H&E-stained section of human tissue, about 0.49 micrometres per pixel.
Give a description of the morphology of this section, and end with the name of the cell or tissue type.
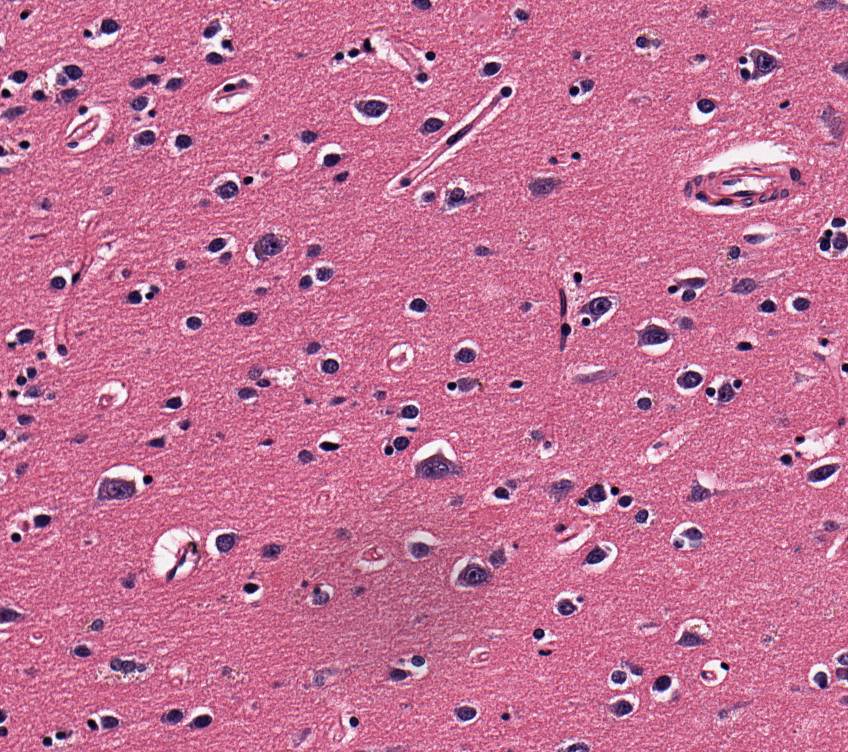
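Cells here lie singly, fairly evenly scattered over the whole field, not forming units. Between them is a finely granular pink matrix with no epithelium or glands. Scattered larger neurons have angular pink cytoplasm and round pale nuclei, some with a visible nucleolus. Small round dark nuclei with little visible cytoplasm outnumber them. You are looking at cerebral cortex.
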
